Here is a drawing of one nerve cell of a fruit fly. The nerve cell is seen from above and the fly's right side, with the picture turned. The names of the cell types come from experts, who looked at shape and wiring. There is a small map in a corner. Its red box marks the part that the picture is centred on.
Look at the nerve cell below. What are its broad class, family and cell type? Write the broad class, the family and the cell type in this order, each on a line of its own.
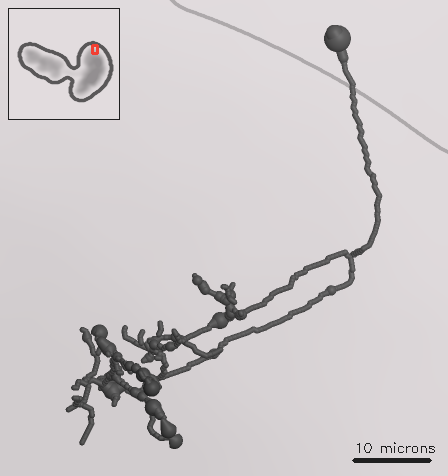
optic-lobe intrinsic neuron
Mi
Mi17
